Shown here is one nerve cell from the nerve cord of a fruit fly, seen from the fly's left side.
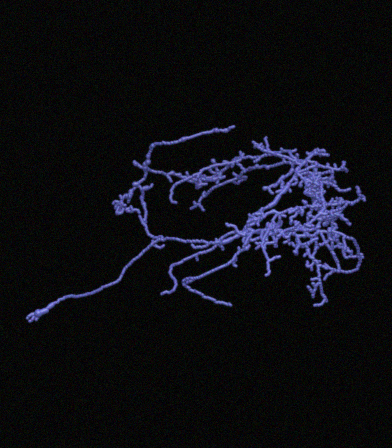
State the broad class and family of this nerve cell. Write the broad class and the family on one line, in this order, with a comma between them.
nerve-cord intrinsic neuron, hemilineage 16B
